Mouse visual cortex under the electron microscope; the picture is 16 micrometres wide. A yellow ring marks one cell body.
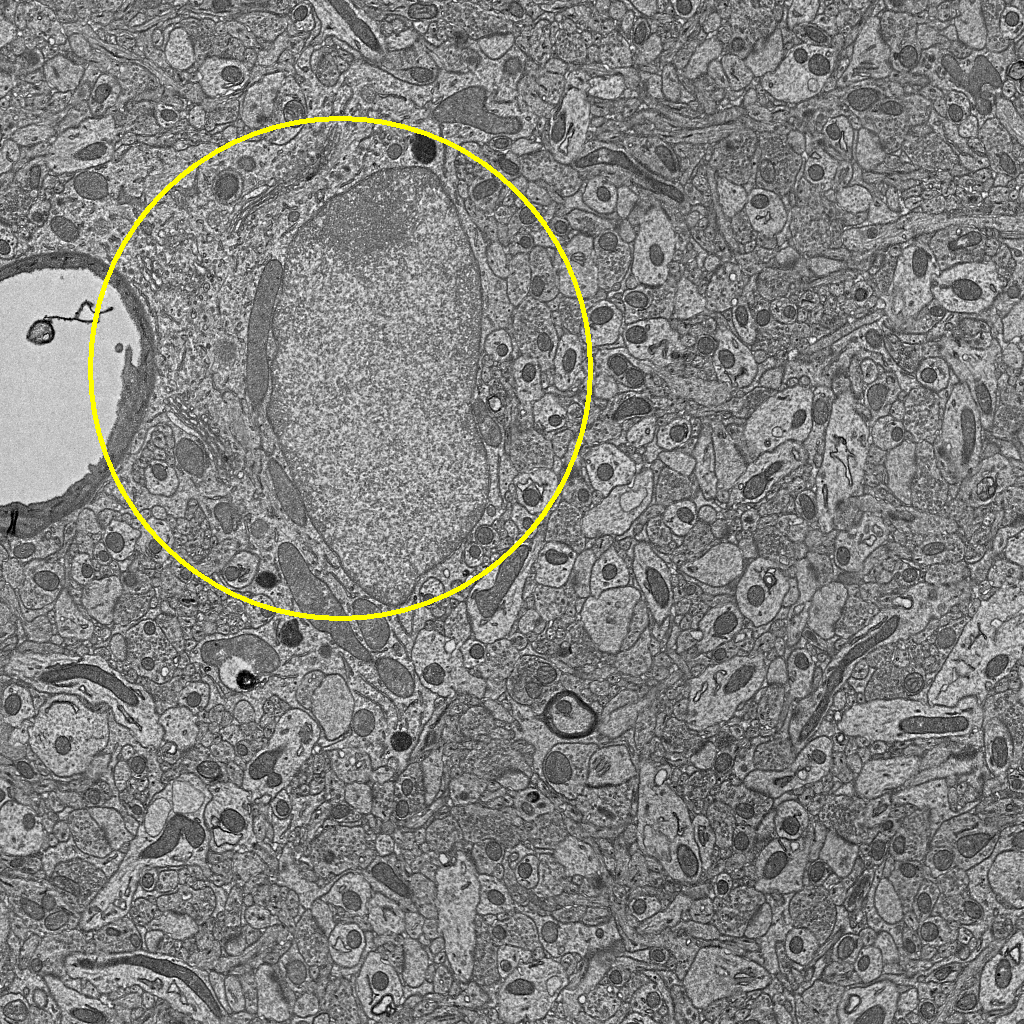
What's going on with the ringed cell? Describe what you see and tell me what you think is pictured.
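This one's nucleus is an elongated oval, its long axis running roughly from top to bottom. The outline stays smooth, no deep infoldings. Up in the top part there's a darker, denser zone of chromatin. Notice, too, that the cytoplasm is broader on the left side of the nucleus than on the right. It's an astrocyte.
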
